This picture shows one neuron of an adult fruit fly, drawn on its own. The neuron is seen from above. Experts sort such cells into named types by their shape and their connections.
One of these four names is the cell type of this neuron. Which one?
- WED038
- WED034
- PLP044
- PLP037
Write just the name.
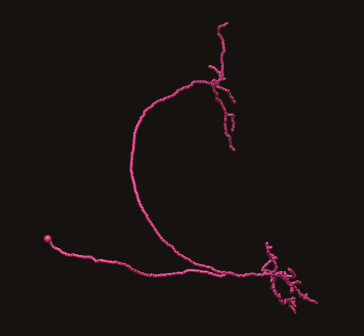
PLP044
